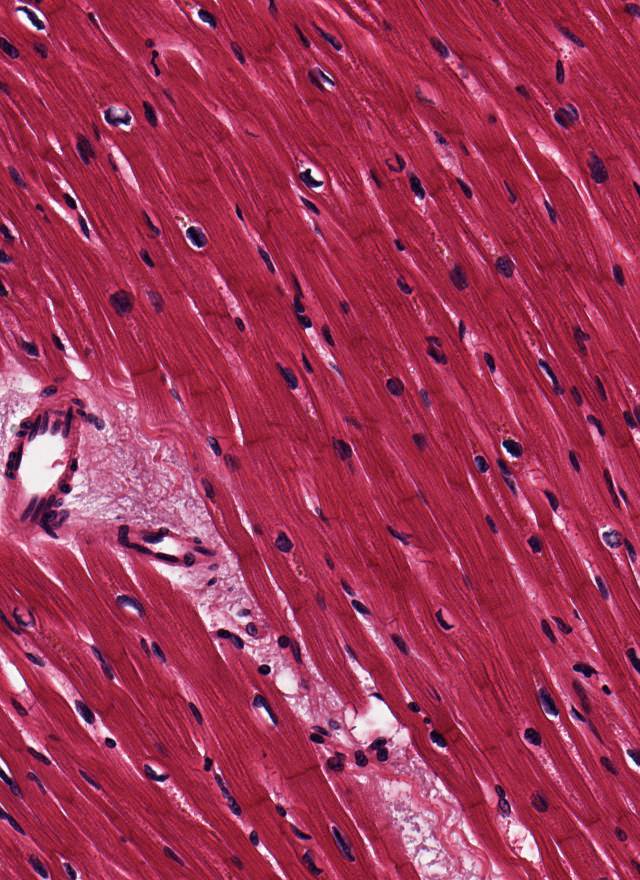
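Left ventricle of the heart, H&E. The muscle fibres branch and join their neighbours instead of running as separate unbranched cylinders. Oval nuclei sit centrally within the fibres, and several are ringed by a small pale clear halo. The cytoplasm stains deep pink-red, with faint lines crossing the fibres.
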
